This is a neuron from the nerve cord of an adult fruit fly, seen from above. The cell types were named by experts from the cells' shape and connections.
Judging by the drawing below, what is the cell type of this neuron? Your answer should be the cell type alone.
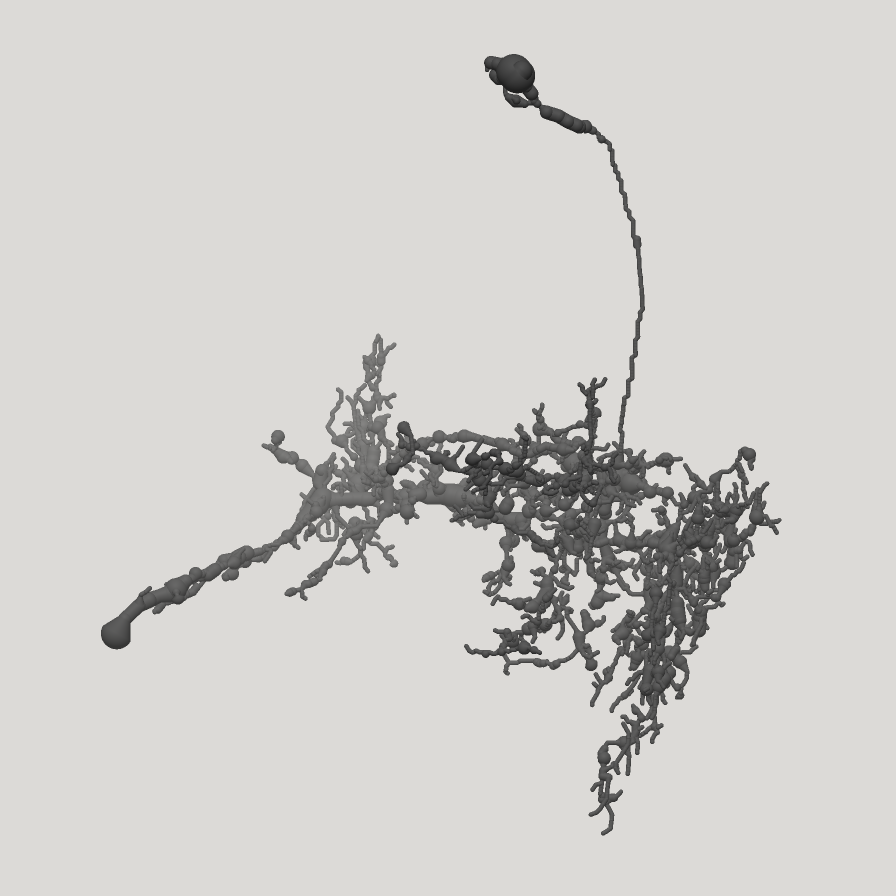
IN09A016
